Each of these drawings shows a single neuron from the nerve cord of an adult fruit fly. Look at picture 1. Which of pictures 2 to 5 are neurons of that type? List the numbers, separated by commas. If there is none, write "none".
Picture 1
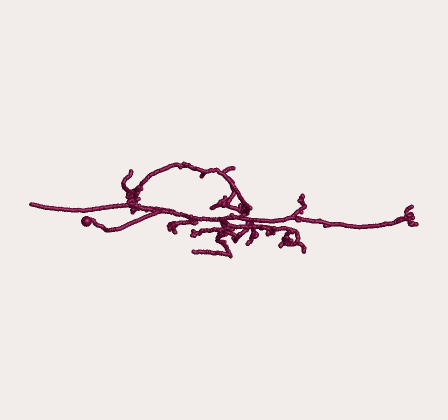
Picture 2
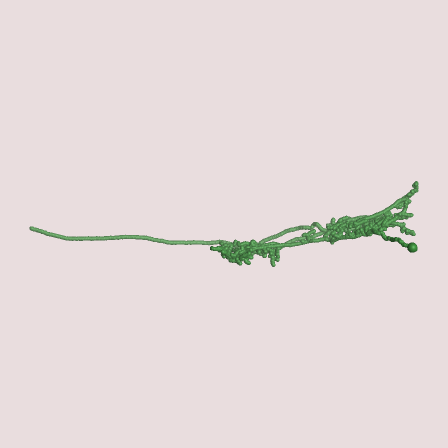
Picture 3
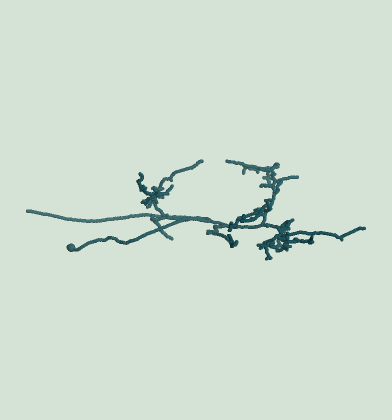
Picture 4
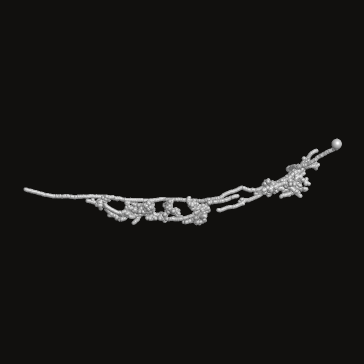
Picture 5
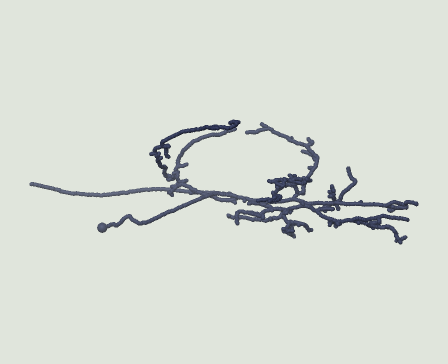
3, 5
